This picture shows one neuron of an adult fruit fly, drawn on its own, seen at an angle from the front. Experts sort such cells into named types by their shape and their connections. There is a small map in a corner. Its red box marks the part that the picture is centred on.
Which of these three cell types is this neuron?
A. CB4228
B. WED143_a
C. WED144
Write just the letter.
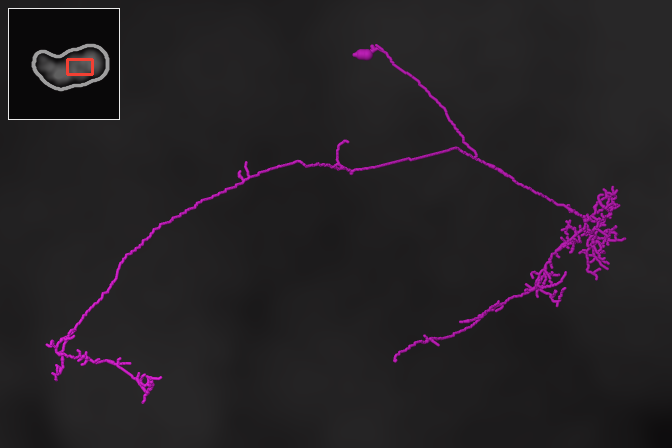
B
